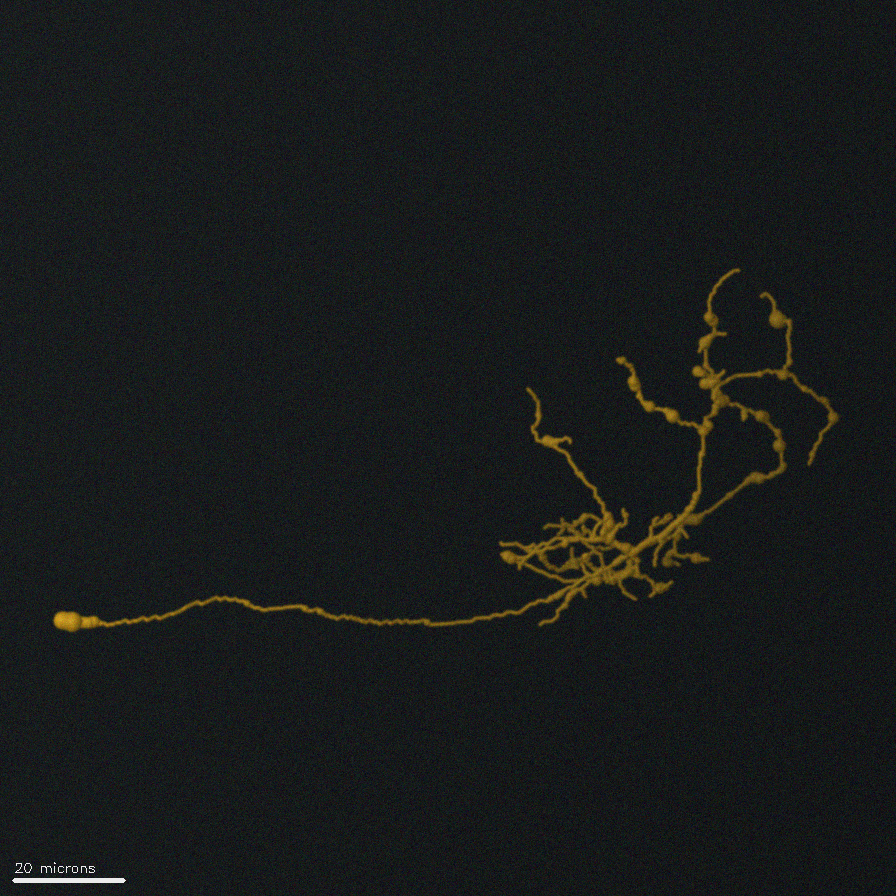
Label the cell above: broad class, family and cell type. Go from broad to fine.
nerve-cord intrinsic neuron; hemilineage 13B; IN13B102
